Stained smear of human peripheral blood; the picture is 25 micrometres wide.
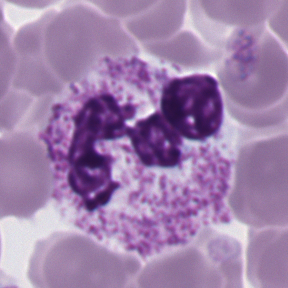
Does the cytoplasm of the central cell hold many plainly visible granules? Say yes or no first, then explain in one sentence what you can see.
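Yes. Numerous granules fill the cytoplasm right out to the cell edge.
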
